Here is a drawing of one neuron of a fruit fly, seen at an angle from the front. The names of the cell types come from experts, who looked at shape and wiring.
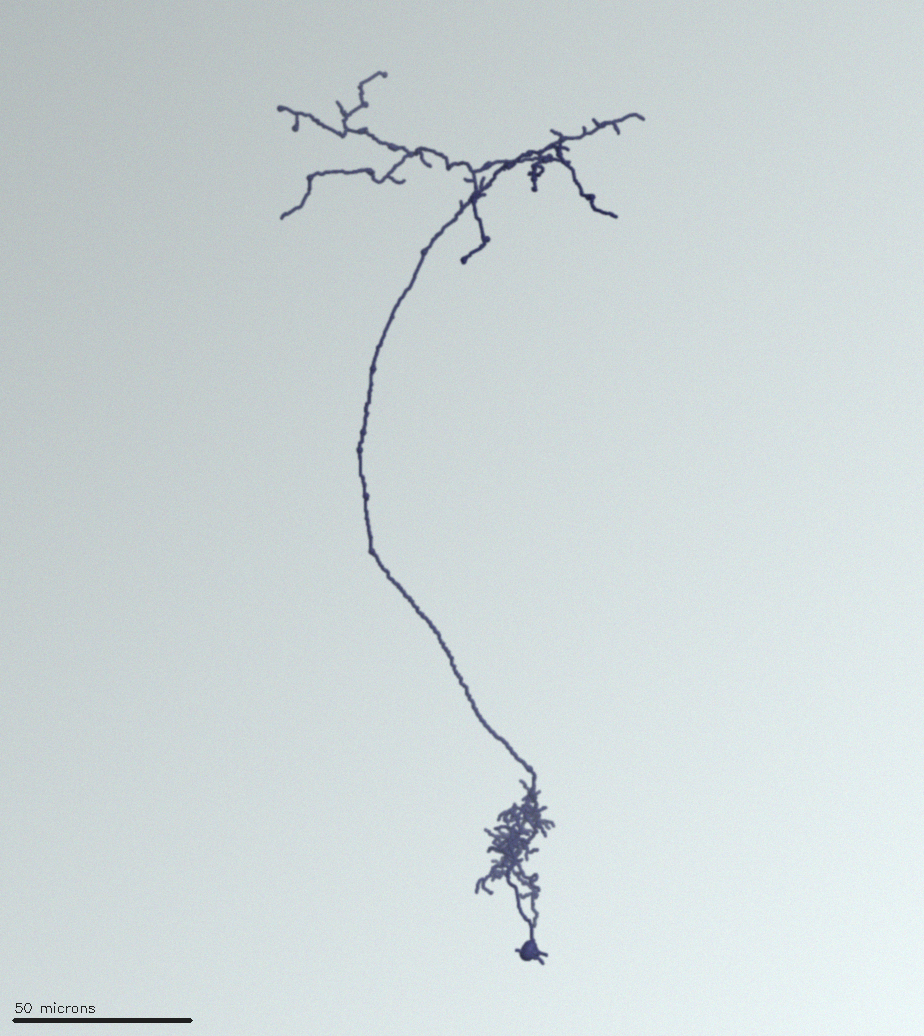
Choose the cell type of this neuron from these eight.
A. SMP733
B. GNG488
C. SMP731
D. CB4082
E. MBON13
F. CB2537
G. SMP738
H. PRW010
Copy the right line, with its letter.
H. PRW010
